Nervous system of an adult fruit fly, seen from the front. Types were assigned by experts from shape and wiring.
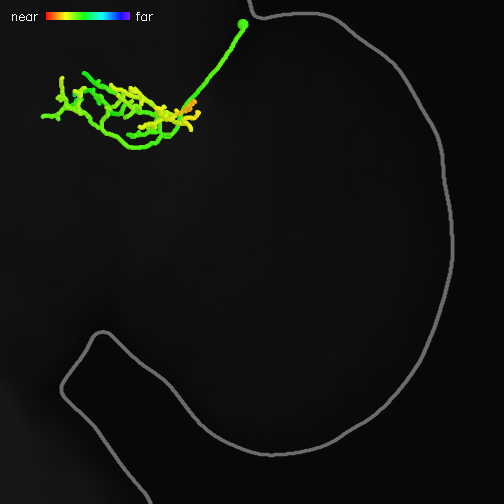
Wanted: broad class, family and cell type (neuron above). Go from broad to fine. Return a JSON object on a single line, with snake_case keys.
{"broad_class": "central-brain intrinsic neuron", "family": "hemilineage VPNp1_medial", "cell_type": "PVLP134"}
